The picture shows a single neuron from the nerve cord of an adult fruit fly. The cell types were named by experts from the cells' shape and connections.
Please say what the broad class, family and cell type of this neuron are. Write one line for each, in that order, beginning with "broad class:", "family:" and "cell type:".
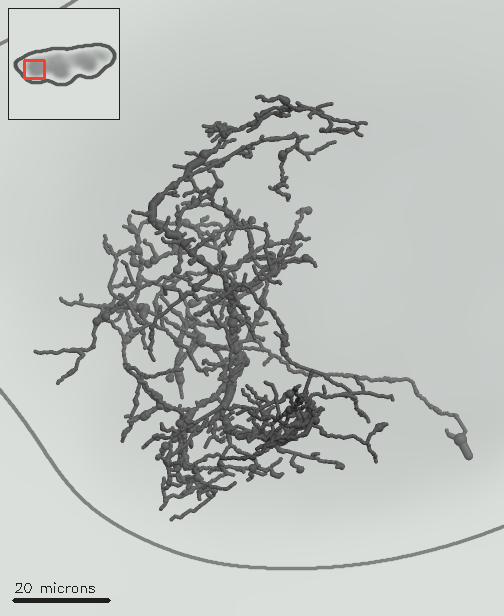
broad class: nerve-cord intrinsic neuron
family: hemilineage 20A.22A
cell type: IN20A.22A011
